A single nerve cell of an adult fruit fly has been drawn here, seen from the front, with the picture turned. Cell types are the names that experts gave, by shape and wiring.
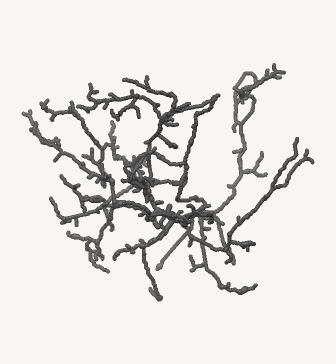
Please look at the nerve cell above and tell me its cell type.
IN20A.22A018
